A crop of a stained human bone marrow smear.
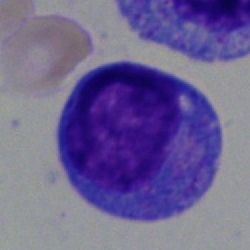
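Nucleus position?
Off-centre, pushed toward the upper left.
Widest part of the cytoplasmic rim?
Lower right side; cytoplasm deep blue.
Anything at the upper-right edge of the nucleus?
A small pale spot lying against it.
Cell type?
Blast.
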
